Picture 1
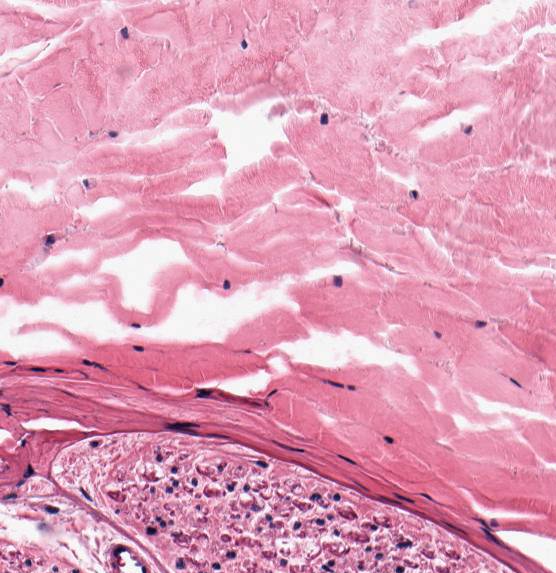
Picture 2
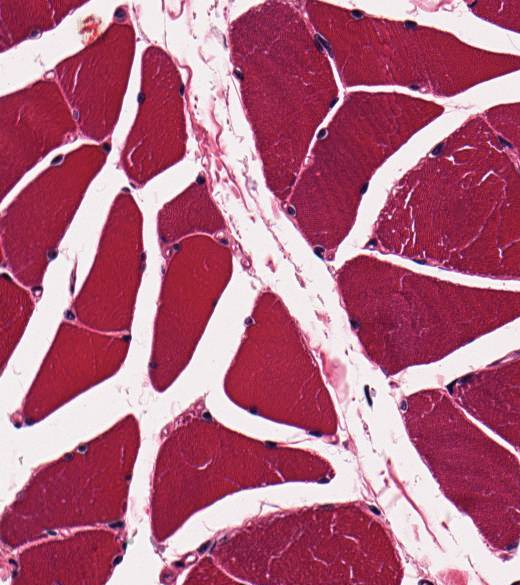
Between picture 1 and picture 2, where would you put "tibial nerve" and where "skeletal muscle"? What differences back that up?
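Tibial nerve in picture 1; skeletal muscle in picture 2. Picture 1: broad pink fibrous tissue over the upper three-quarters, fibres in wavy, roughly horizontal bands, nuclei sparse, small, dark, widely scattered. Bottom left: rounded bundle in a layered sheath of flattened cells with elongated dark nuclei. Picture 2: fibre cytoplasm fairly uniform deep red with eosin; few small, dark, flattened nuclei per fibre, along the periphery. Loose, pale connective tissue band runs diagonally, top centre to bottom right.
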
